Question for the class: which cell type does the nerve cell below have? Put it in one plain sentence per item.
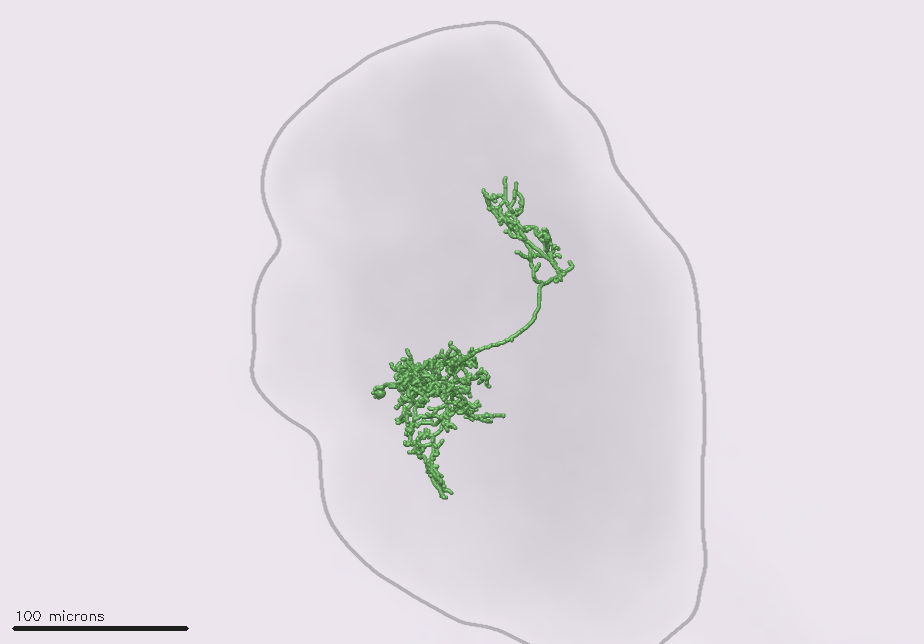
The cell type is VES030.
